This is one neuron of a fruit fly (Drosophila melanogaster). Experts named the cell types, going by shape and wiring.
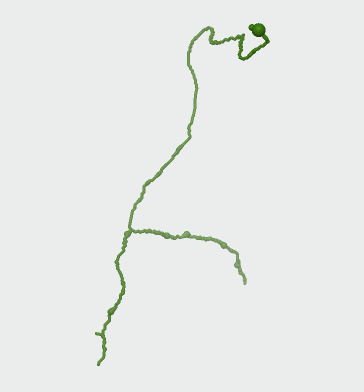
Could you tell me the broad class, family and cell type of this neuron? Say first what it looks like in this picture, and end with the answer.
The cell body can be seen at the upper right of the picture. There are a dozen or fewer branch ends. It is a nerve-cord intrinsic neuron. The family is hemilineage 19A. It is of cell type IN19A135.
